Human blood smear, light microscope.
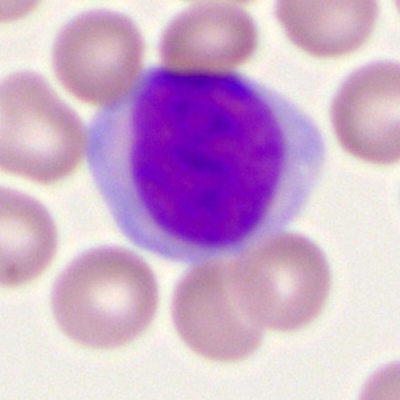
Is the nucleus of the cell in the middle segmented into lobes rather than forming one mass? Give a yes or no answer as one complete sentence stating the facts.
No, the cell's nucleus forms one compact piece that is round, oval or kidney-shaped.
